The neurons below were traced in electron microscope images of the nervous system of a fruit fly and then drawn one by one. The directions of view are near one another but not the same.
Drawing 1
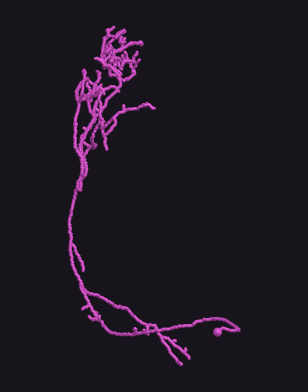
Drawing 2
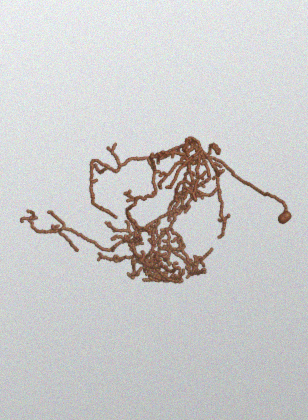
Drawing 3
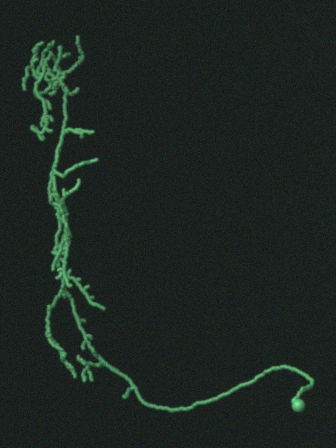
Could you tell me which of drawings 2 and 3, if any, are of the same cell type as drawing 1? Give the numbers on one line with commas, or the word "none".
3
